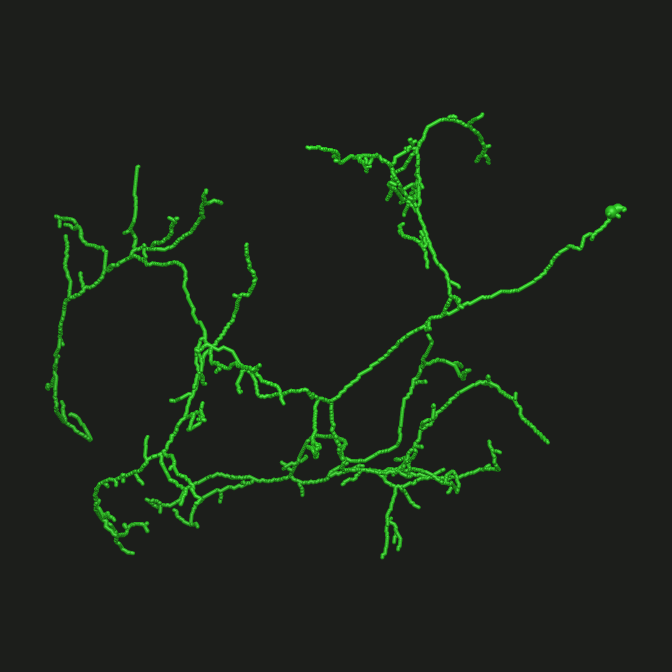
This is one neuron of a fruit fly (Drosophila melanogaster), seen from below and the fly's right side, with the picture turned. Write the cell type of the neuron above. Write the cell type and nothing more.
LAL192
